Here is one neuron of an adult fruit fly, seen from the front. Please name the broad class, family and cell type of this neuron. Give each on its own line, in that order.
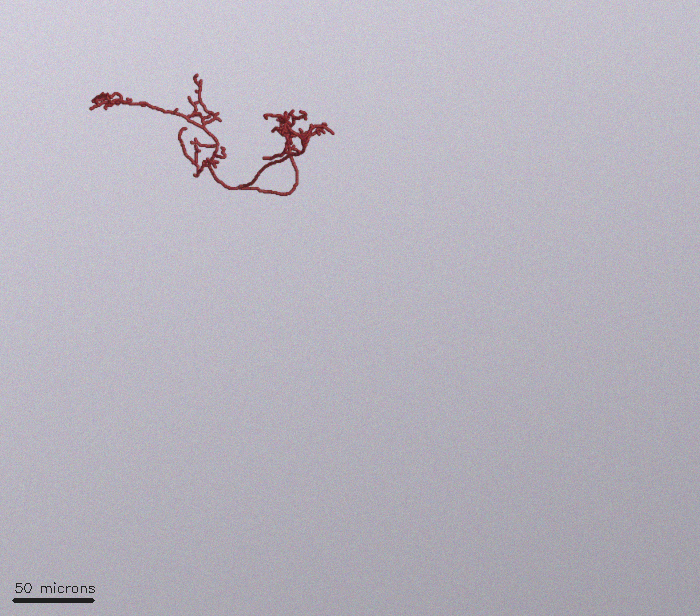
central-brain intrinsic neuron
hemilineage DM3_dorso_lateral
SMP320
